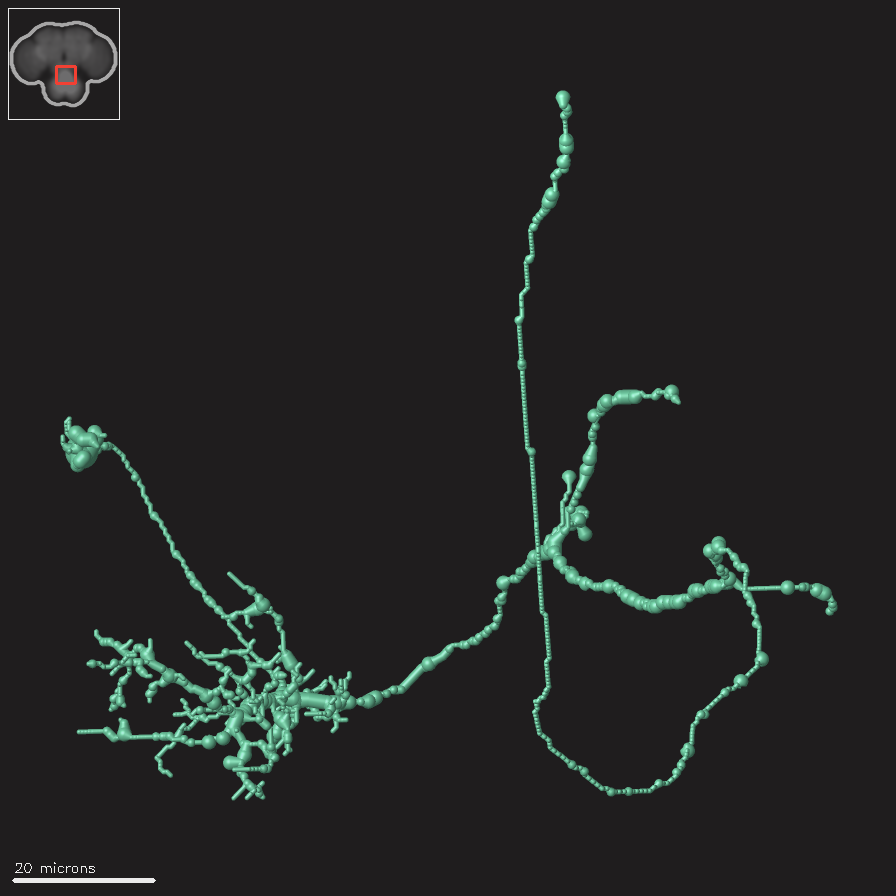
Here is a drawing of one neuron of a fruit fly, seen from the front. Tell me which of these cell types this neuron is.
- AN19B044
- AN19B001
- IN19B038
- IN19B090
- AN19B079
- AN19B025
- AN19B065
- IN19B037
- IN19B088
AN19B079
